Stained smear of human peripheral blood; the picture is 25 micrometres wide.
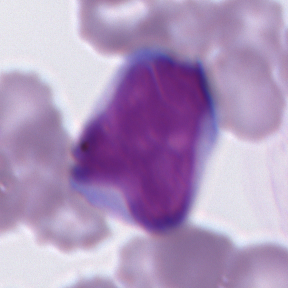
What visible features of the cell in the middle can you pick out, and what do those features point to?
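Look first at the outline: it is irregular and angular rather than round. Now the nucleus, which is irregular too, with a notch in its left edge. Inside it you can make out a few paler rounded spots. Then check the cytoplasm, and you will find no granules there. This cell is a myeloblast.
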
